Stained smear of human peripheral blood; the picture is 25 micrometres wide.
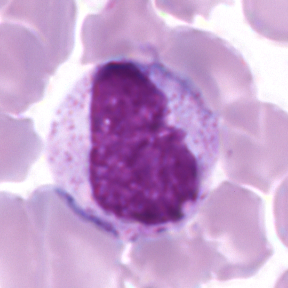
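Metamyelocyte. Nucleus bean-shaped, notched on right side, about 15 by 9 micrometres; off-centre, leaving a wider cytoplasmic rim on left. Cytoplasm pale pinkish-lilac rather than deep blue, with fine reddish-purple granules scattered through it.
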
